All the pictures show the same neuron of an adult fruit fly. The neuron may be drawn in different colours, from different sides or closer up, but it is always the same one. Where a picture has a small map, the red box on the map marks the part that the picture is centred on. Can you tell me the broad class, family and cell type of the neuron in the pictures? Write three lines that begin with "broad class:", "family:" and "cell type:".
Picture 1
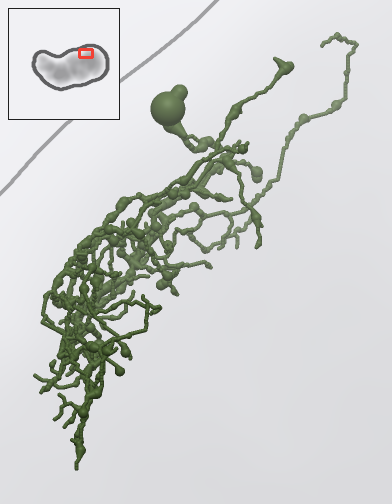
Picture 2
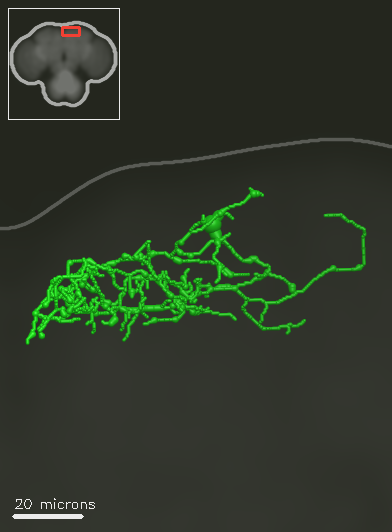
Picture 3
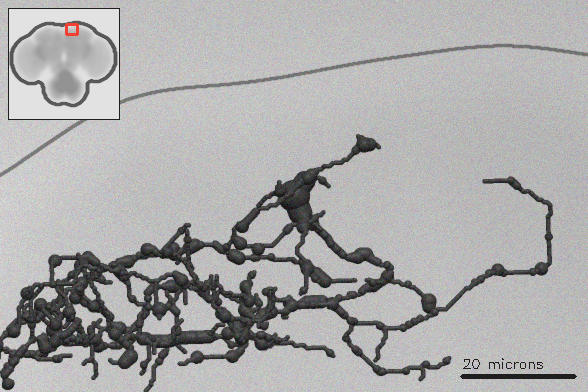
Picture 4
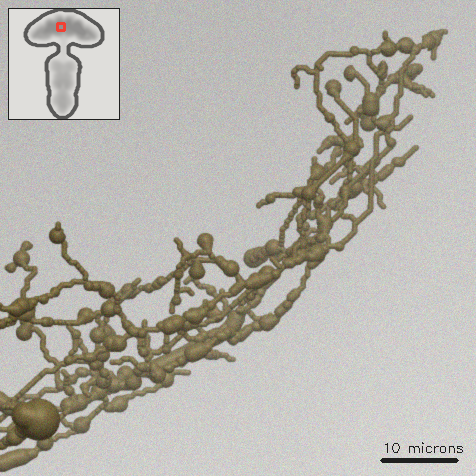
broad class: central-brain intrinsic neuron
family: hemilineage SMPpd2
cell type: SMP539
